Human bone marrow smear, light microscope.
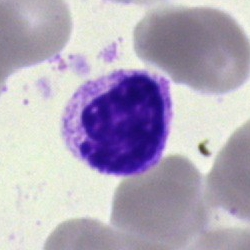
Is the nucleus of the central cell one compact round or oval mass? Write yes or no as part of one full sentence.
Yes, the cell has a nucleus shaped as one compact round or oval mass.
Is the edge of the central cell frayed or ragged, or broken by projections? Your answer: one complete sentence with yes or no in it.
No, the edge of this cell is smooth and even, not rough.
